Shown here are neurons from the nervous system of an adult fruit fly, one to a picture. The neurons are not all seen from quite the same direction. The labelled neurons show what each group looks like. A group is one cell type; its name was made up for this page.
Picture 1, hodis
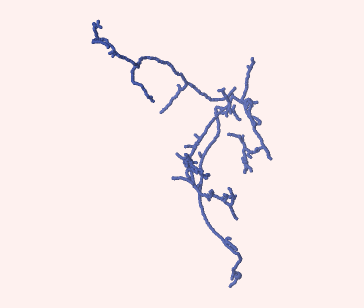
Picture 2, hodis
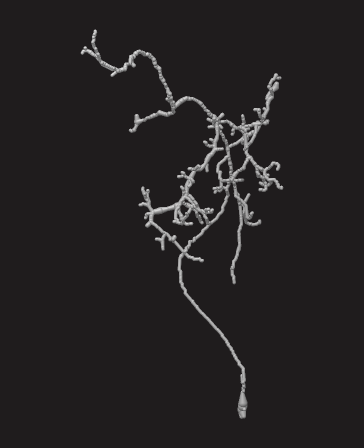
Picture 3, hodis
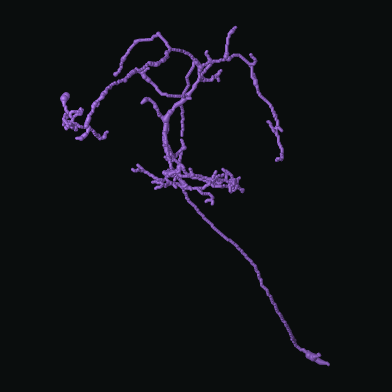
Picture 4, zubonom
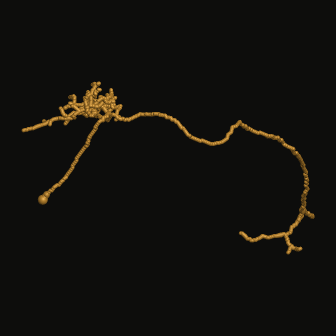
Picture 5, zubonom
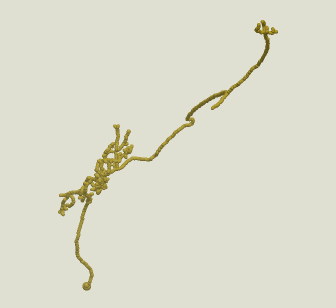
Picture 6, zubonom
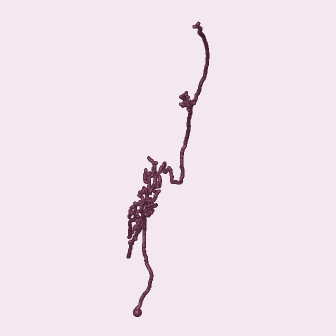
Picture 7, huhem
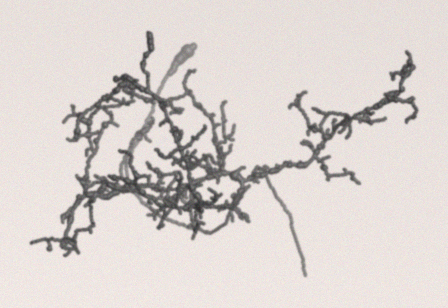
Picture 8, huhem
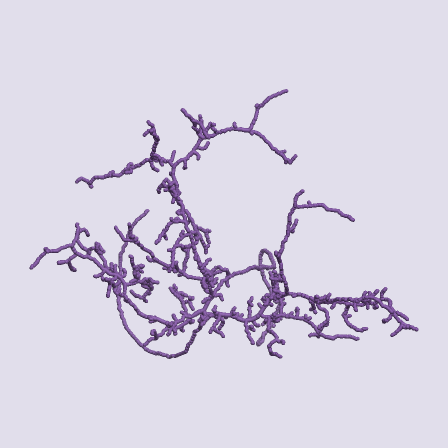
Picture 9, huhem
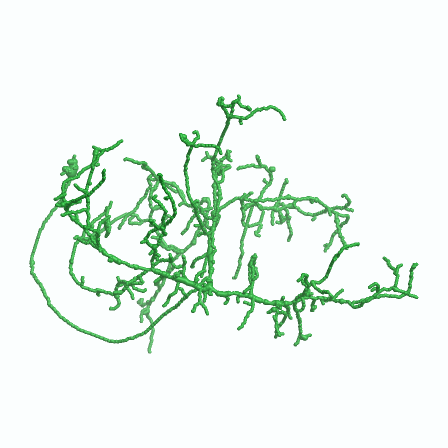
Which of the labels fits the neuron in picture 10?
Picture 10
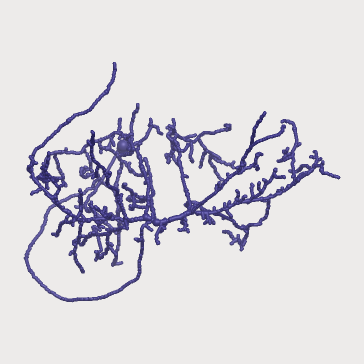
huhem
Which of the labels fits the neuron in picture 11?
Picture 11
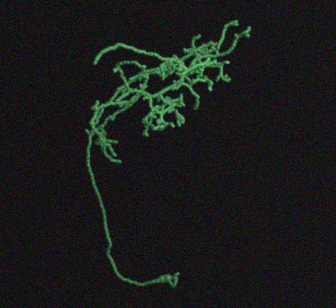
hodis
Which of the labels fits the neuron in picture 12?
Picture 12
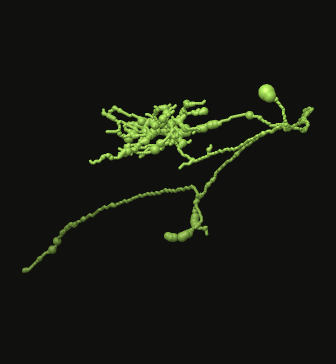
zubonom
